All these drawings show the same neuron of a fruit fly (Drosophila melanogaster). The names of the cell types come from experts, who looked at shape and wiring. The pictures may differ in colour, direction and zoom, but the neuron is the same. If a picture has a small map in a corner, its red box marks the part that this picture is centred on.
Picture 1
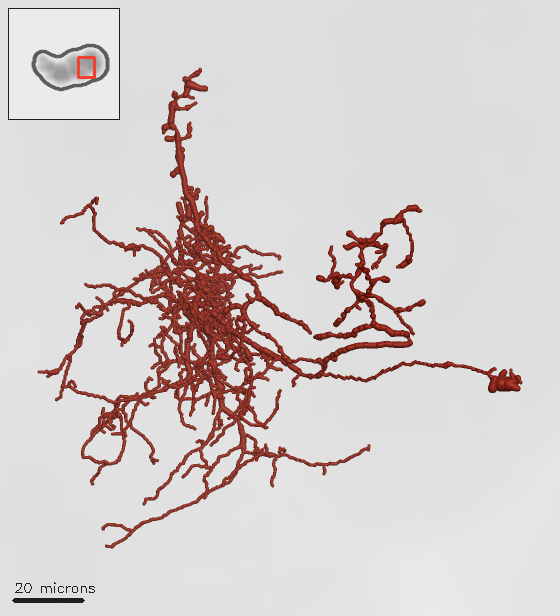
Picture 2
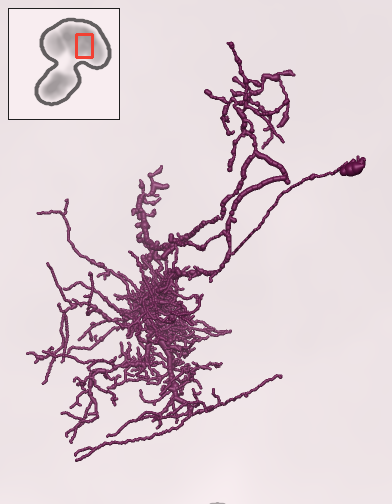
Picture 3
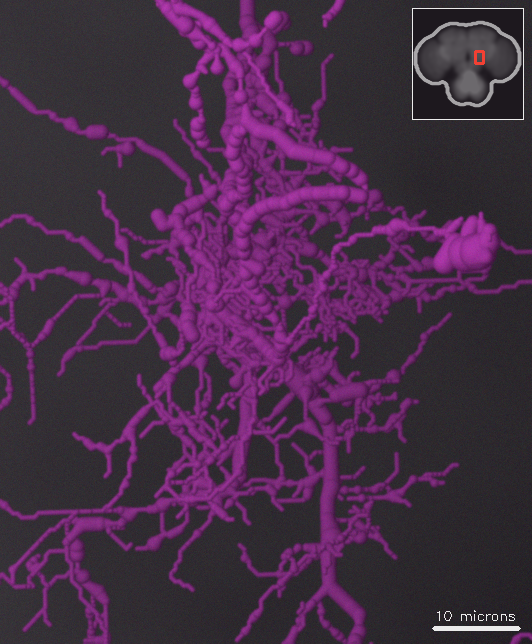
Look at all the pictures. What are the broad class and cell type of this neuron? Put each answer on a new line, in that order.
central-brain intrinsic neuron
PS047_a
